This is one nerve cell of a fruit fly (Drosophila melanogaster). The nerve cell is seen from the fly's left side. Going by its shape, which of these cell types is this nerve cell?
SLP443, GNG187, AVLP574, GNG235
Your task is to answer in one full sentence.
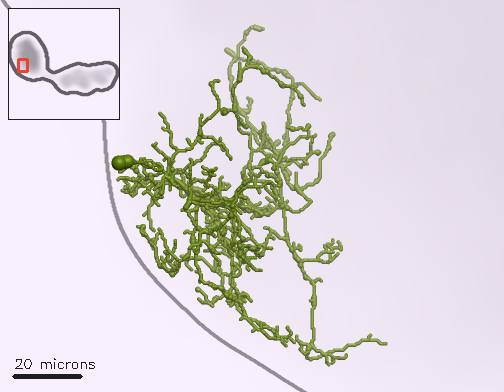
The cell type held by this nerve cell is GNG187.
